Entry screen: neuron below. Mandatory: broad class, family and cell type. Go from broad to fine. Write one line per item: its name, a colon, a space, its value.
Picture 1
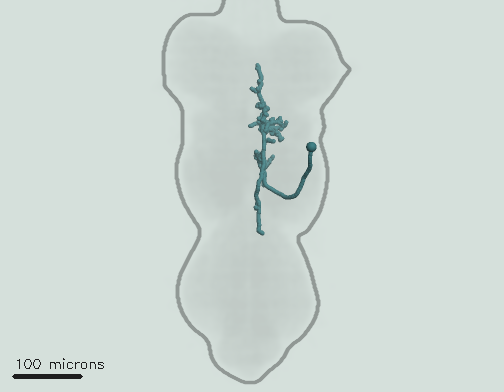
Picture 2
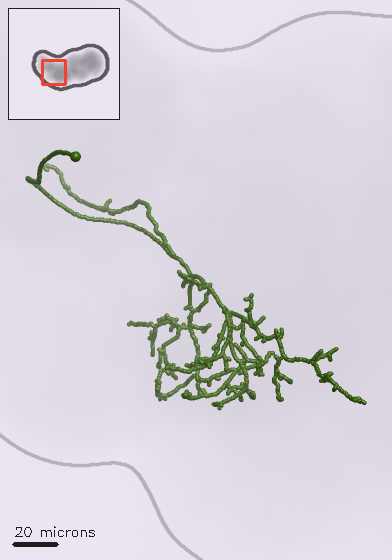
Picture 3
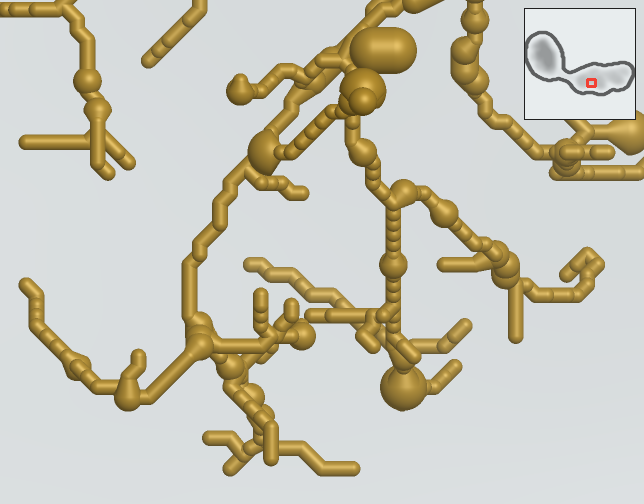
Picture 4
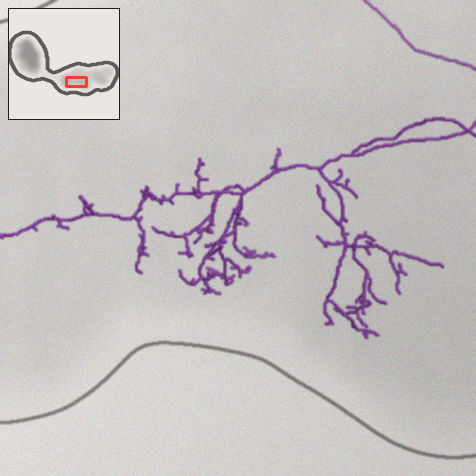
broad class: nerve-cord intrinsic neuron
family: hemilineage 11A
cell type: IN11A042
